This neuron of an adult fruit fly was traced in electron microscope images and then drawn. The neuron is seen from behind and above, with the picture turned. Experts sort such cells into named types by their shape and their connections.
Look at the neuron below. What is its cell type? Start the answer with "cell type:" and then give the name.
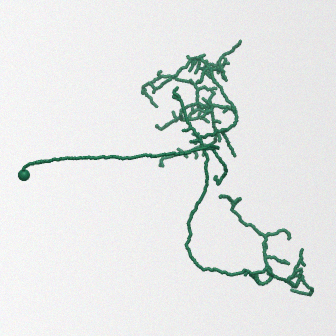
cell type: SLP275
